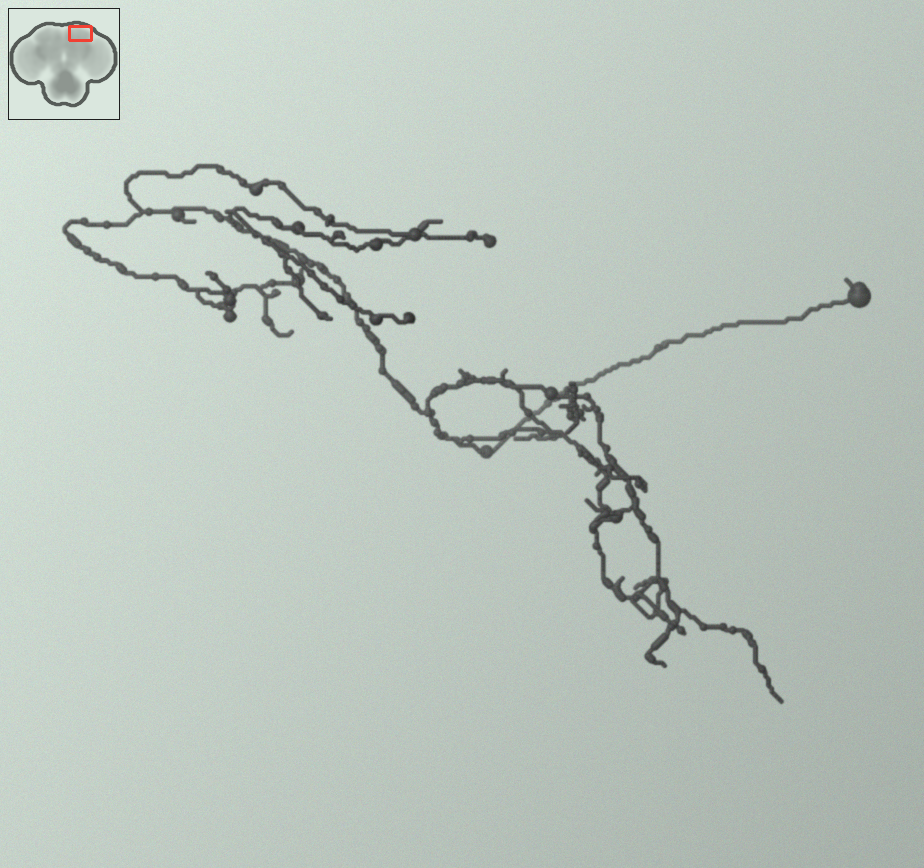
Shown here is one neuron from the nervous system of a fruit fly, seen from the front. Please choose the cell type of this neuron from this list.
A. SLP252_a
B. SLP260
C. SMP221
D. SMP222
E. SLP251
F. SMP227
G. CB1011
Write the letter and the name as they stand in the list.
B. SLP260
